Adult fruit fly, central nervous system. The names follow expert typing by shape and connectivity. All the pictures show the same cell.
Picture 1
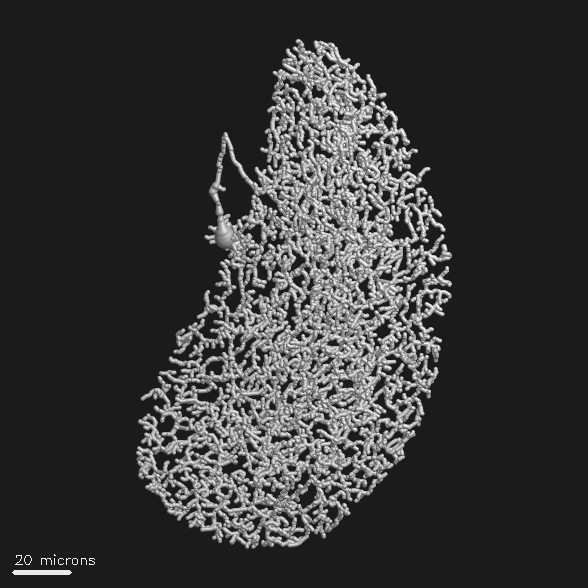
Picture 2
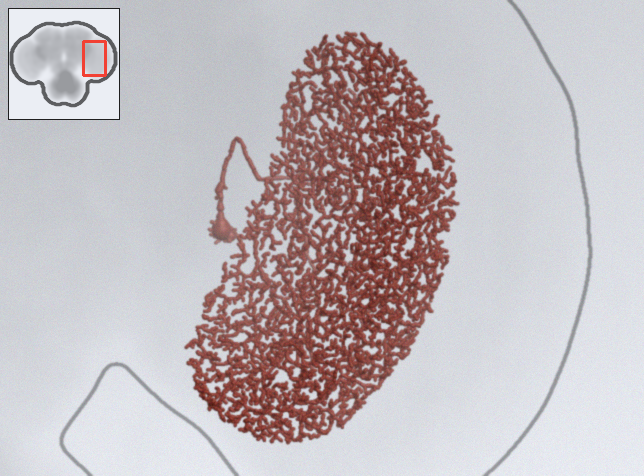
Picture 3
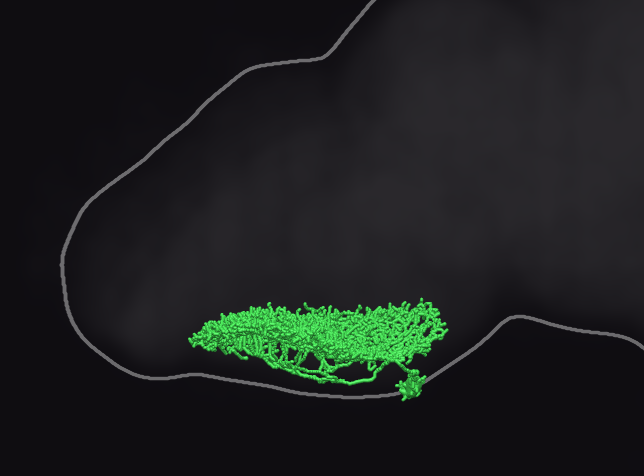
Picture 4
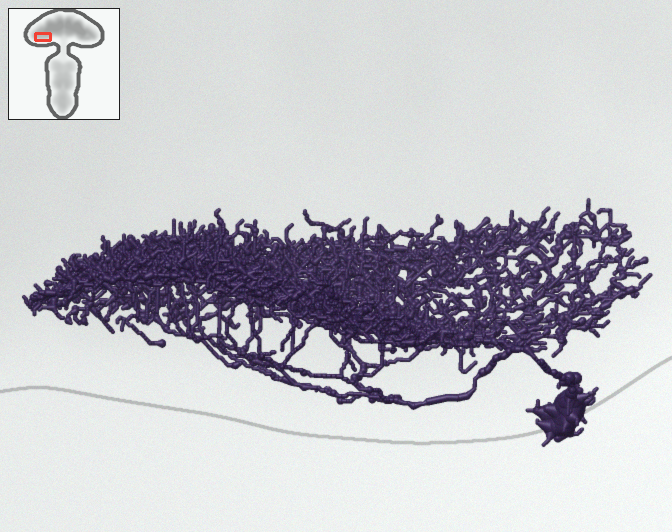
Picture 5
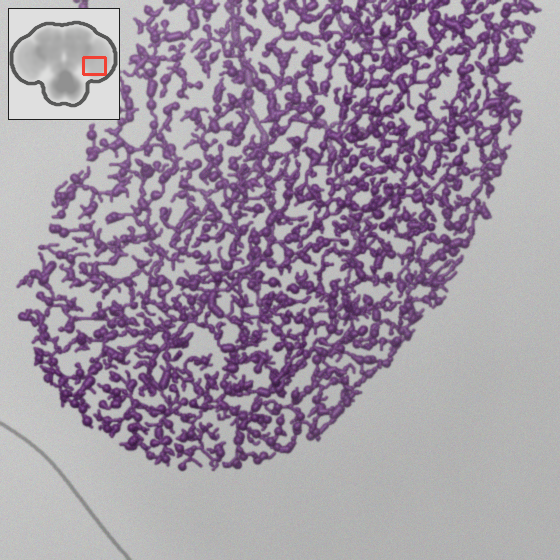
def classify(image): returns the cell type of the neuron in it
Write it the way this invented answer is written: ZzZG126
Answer: LPi2b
